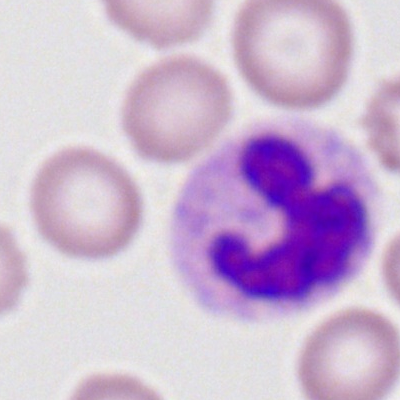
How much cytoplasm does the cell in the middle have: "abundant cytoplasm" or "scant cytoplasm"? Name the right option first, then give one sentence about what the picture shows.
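Abundant cytoplasm. The cytoplasm is plentiful and pale pinkish-lilac.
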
